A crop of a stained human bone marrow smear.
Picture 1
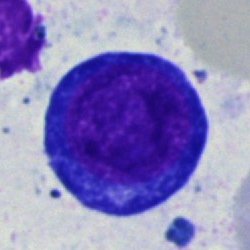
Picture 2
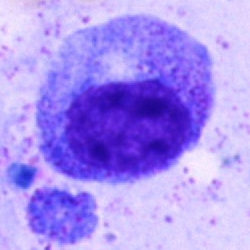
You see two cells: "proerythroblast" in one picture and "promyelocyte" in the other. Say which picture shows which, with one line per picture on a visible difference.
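Picture 1 – proerythroblast. No granules are seen in the cytoplasm.
Picture 2 – promyelocyte. Fine purplish granules are scattered throughout the cytoplasm.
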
